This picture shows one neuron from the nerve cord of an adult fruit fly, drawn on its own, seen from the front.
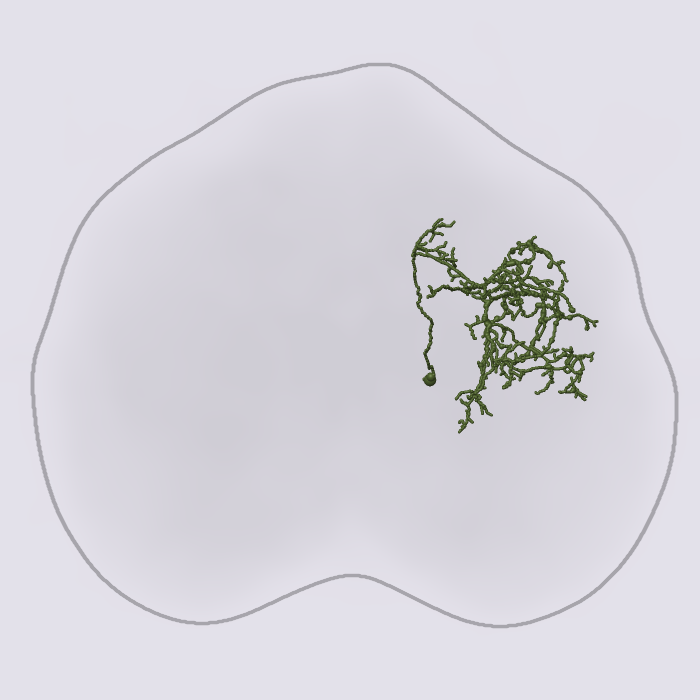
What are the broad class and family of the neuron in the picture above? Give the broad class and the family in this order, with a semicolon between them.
nerve-cord intrinsic neuron; hemilineage 21A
